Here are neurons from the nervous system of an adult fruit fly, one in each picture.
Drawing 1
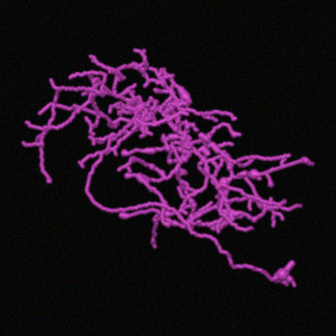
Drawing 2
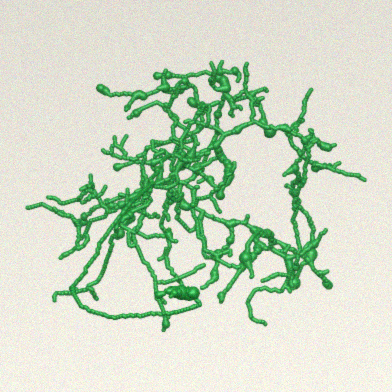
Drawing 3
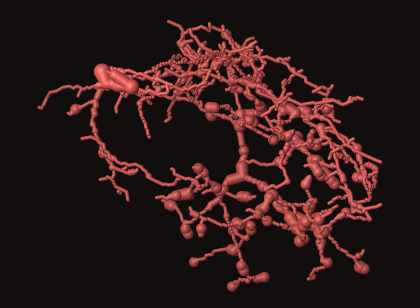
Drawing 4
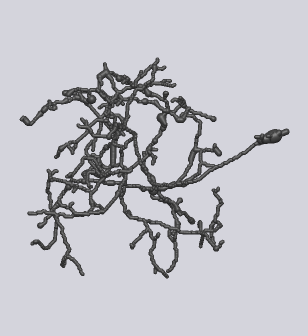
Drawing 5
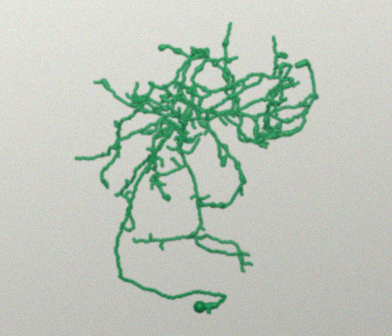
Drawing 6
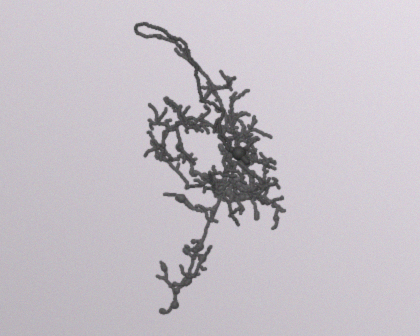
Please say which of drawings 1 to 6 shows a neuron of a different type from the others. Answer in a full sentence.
Drawing 6 is the odd one out.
